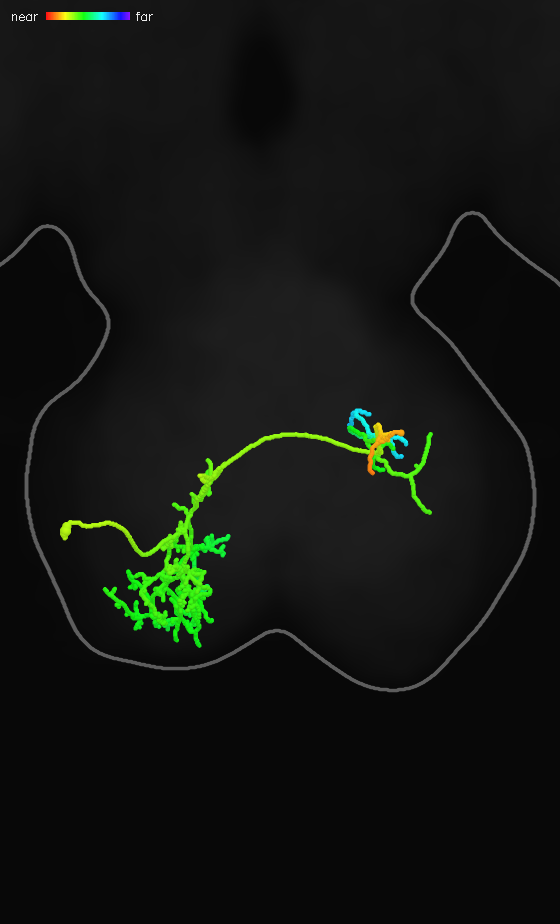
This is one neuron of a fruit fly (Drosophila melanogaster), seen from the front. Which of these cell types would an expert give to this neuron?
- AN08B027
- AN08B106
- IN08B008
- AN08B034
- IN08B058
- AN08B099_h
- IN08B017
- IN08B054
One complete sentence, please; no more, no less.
The neuron belongs to cell type IN08B054.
